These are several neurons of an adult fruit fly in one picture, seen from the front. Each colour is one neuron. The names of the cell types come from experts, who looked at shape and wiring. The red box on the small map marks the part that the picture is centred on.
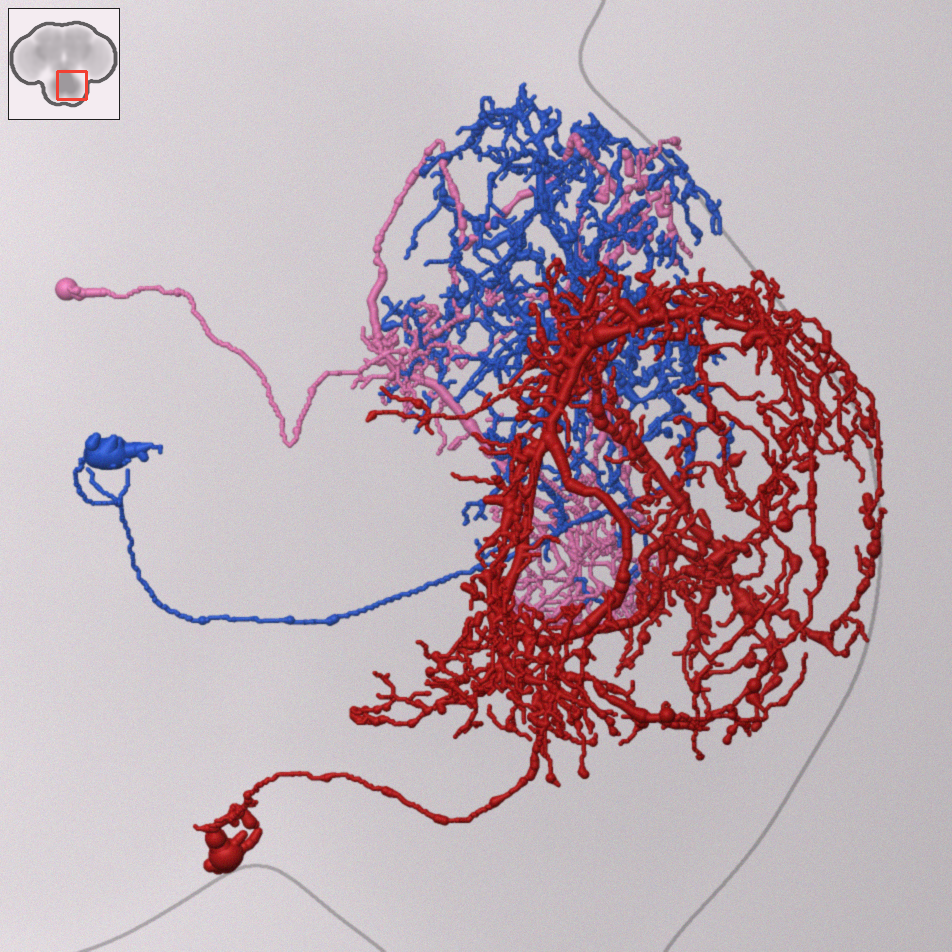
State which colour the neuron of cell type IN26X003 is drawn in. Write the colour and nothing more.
pink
